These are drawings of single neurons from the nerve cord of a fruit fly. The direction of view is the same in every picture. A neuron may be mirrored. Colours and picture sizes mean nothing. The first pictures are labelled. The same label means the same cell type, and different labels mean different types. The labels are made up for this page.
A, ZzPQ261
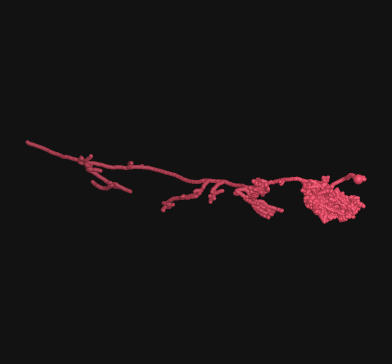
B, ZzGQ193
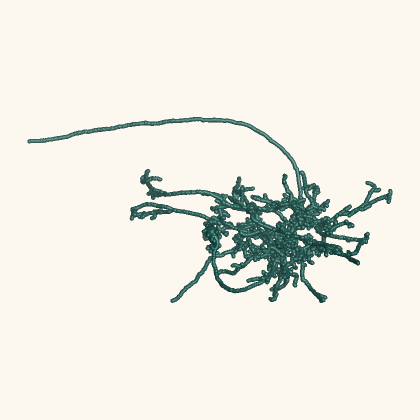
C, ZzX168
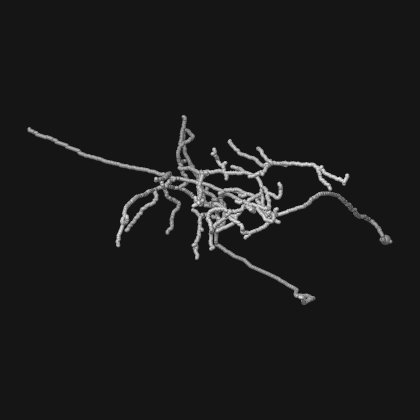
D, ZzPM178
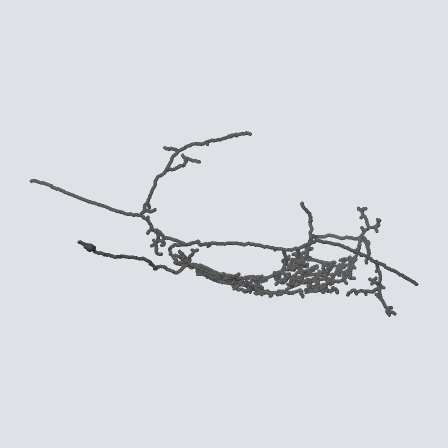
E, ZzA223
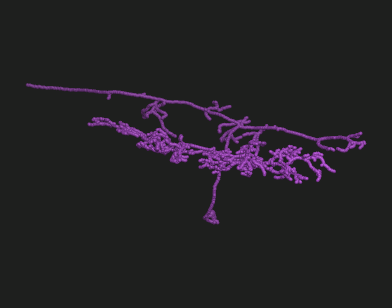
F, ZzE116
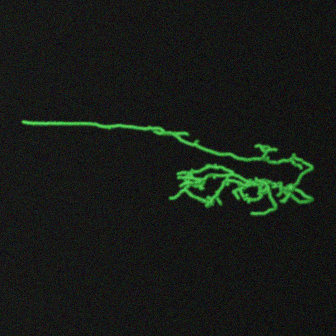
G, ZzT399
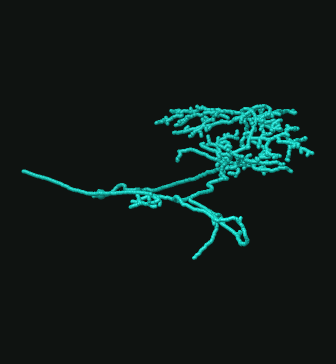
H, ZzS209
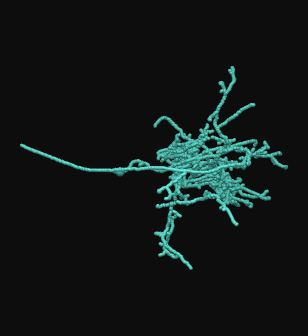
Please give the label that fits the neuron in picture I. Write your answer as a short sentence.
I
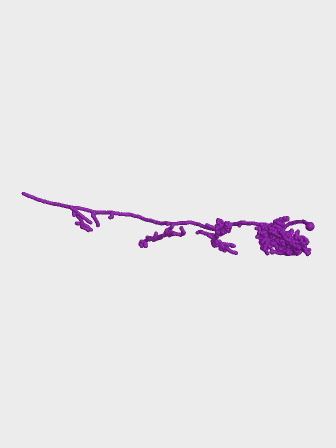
It belongs to ZzPQ261.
